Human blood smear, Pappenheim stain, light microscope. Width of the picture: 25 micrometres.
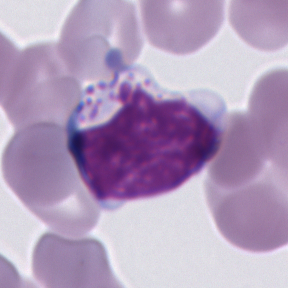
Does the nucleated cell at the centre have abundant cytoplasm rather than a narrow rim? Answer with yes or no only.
No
